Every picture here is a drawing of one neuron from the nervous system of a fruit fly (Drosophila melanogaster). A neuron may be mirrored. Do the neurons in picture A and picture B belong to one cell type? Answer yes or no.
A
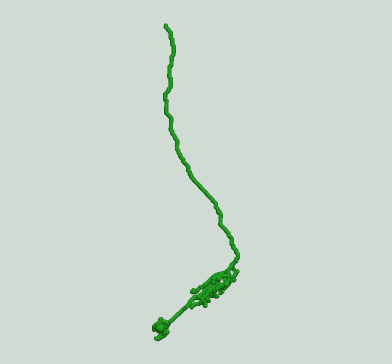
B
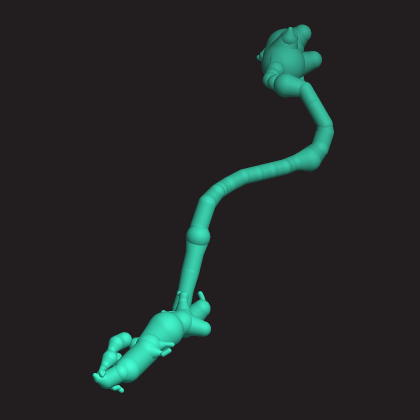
no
